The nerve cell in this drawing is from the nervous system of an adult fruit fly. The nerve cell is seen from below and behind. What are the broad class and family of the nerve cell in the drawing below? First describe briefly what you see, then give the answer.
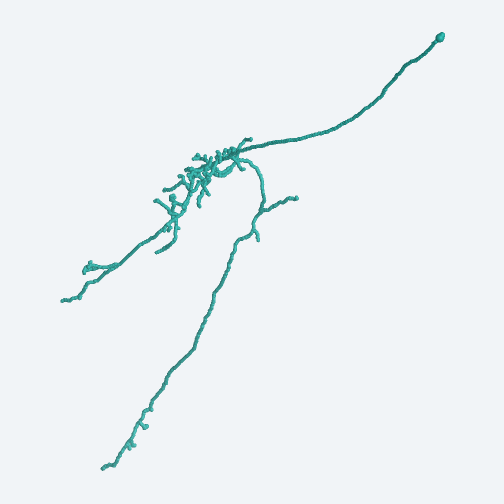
Its cell body lies at the upper right of the picture. In this view it is about as wide as it is tall. This is a nerve-cord intrinsic neuron. Its family is hemilineage 06A.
